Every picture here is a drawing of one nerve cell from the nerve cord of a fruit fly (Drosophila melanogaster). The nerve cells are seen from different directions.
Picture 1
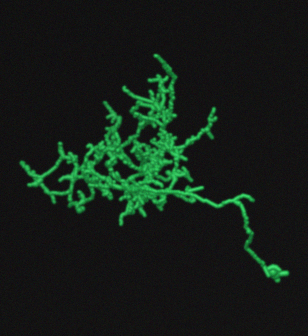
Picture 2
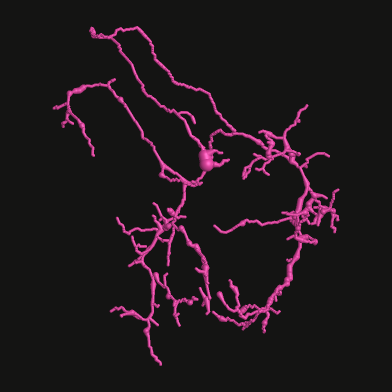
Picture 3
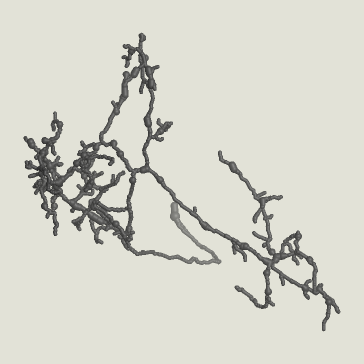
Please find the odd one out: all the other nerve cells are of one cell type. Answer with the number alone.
1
